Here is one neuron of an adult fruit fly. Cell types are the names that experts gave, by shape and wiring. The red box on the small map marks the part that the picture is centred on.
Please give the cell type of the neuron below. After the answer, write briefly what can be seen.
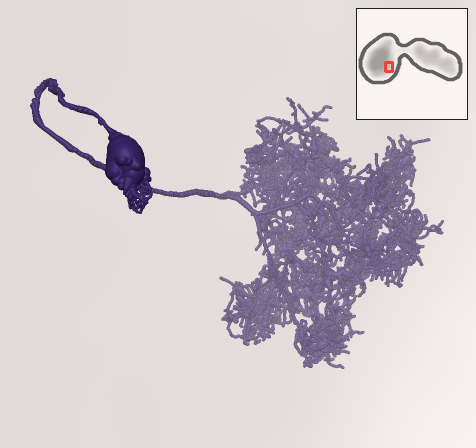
Its cell type is Pm4. This is an optic-lobe intrinsic neuron. More than a hundred branch ends can be seen. In this view it is wider than it is tall.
